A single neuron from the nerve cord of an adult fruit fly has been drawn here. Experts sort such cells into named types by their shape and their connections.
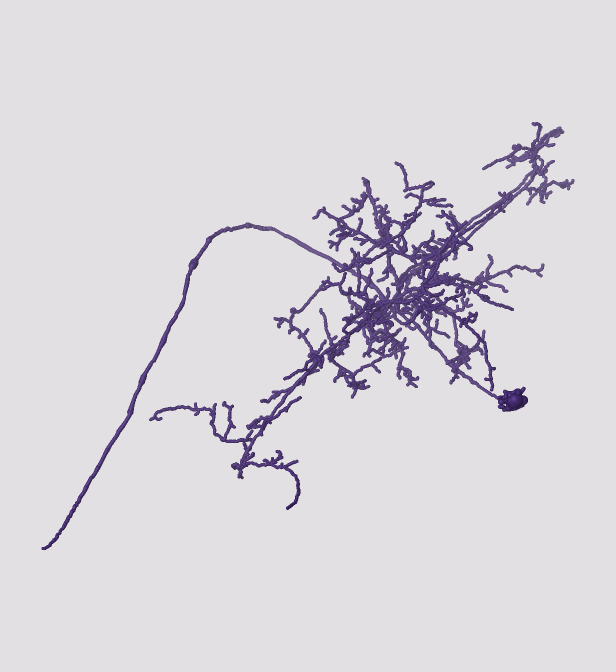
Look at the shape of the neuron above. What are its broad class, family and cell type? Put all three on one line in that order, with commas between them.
ascending neuron, hemilineage 19B, AN19B019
